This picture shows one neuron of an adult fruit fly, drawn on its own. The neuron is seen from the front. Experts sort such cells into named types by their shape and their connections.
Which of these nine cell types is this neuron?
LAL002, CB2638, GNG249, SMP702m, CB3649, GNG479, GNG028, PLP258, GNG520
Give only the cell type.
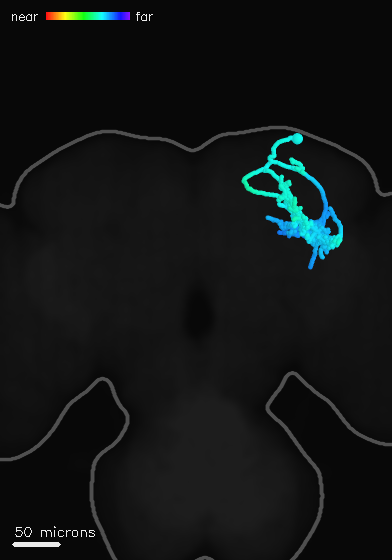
PLP258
